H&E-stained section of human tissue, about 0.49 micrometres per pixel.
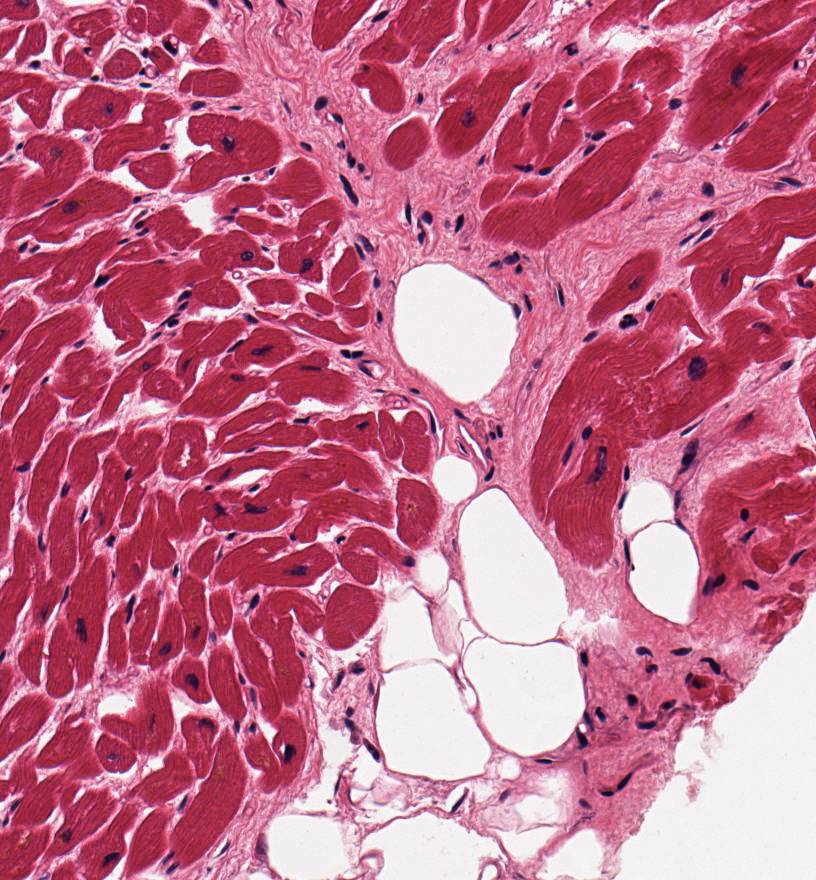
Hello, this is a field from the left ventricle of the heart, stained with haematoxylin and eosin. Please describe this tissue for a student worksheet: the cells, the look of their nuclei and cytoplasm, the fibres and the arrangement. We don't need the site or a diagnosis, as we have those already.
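Start with the red-staining muscle fibres: gathered into bundles, they make up most of the field. Running down from the top centre, a pale pink band of connective tissue divides them. Look closely and you'll see that the connective tissue between the muscle bundles is loose and wavy, with scattered dark elongated nuclei. There's no epithelium anywhere here, and the blank lower right corner is simply where the tissue section ends.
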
